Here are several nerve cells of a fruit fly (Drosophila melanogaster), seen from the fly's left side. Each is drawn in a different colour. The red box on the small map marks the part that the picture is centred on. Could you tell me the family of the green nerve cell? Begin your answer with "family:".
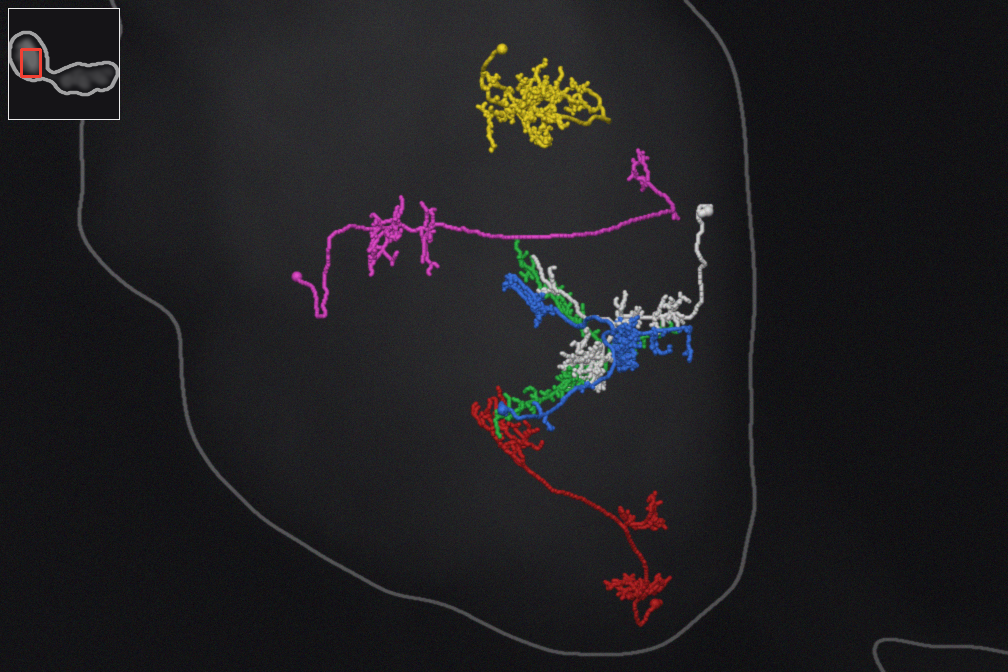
family: TmY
